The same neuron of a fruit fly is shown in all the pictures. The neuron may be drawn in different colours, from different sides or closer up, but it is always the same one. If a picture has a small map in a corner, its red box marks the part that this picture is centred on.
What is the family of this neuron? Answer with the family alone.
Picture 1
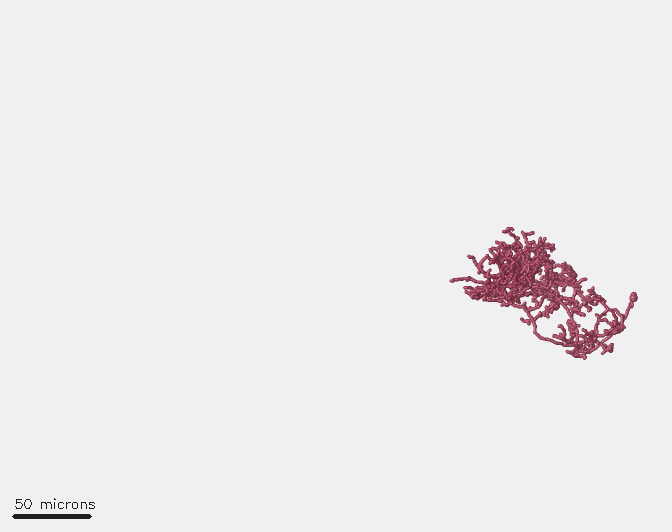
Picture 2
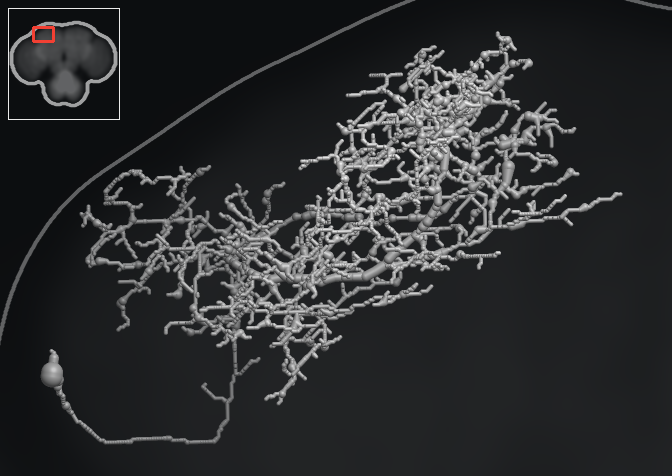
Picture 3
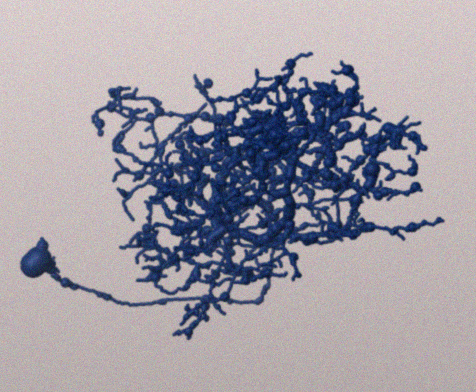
LHAV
